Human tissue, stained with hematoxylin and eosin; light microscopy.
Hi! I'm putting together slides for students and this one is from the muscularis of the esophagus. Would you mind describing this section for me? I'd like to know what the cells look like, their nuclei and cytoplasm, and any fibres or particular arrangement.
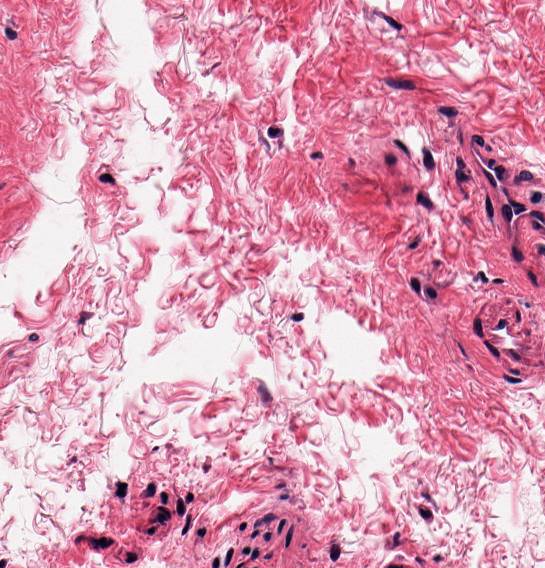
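In the centre of the field cells are sparse, with only a few scattered small dark nuclei. The collagen fibres are thin and wavy and follow no single direction. Along the right side and at the bottom, crowded dark elongated nuclei lie in groups. At the right edge, about halfway down, spindle-shaped nuclei ring a small rounded profile.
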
